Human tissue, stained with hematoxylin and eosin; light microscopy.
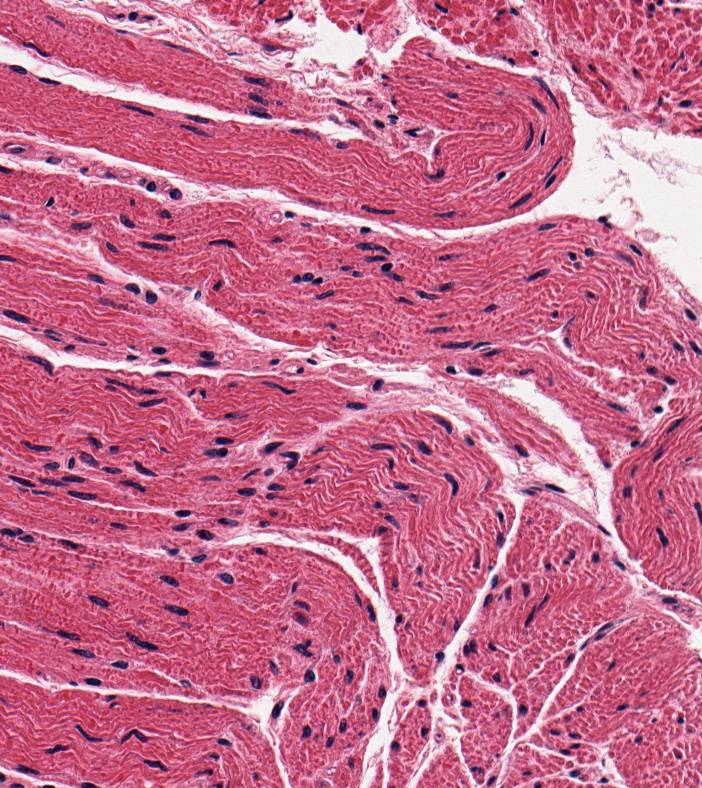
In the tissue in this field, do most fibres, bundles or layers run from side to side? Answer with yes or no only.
Yes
